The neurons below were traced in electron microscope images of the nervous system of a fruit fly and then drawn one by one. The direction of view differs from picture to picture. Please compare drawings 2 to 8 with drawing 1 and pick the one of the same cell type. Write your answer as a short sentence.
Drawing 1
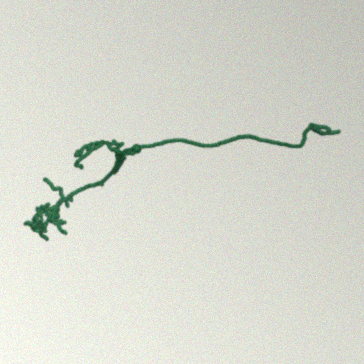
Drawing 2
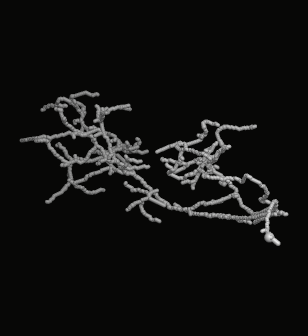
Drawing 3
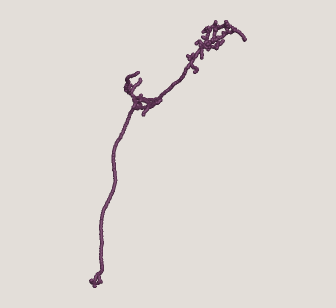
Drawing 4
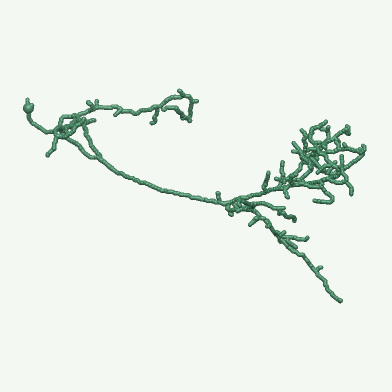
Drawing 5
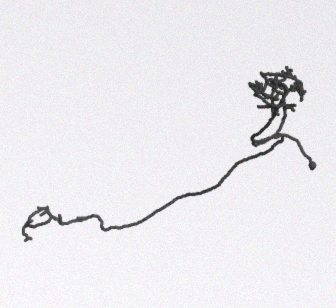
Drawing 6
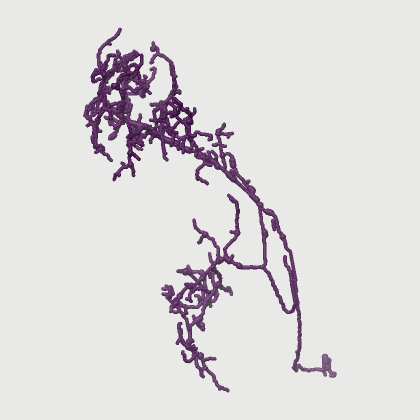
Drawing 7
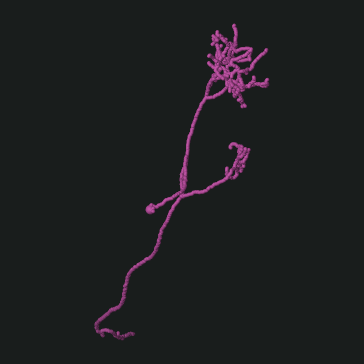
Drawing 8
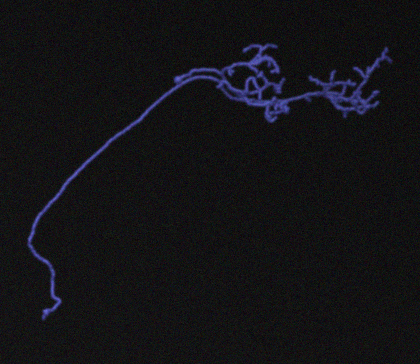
Drawing 3 shows a neuron of the same cell type.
